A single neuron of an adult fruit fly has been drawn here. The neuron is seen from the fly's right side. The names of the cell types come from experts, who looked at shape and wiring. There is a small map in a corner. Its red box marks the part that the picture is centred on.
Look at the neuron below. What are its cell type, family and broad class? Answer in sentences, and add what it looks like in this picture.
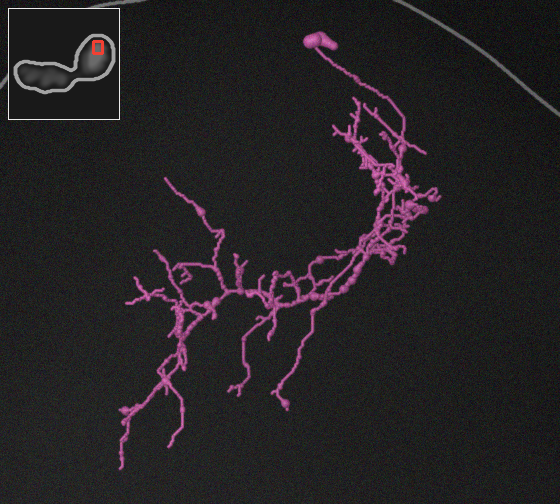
Its cell type is SLP119. The family is hemilineage SLPad1_anterior. Its broad class is central-brain intrinsic neuron. Its cell body lies at the top of the picture. Dozens of branch ends can be seen.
